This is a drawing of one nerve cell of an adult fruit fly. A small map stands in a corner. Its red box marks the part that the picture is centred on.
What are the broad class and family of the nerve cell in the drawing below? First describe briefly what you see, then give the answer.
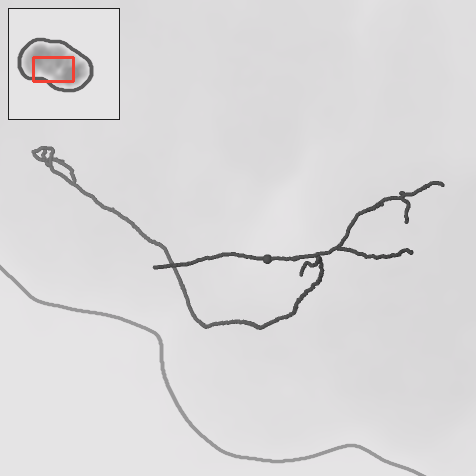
In this view it is wider than it is tall. It is a sensory neuron ascending to the brain. Its family is called class mechanosensory proprioceptive.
